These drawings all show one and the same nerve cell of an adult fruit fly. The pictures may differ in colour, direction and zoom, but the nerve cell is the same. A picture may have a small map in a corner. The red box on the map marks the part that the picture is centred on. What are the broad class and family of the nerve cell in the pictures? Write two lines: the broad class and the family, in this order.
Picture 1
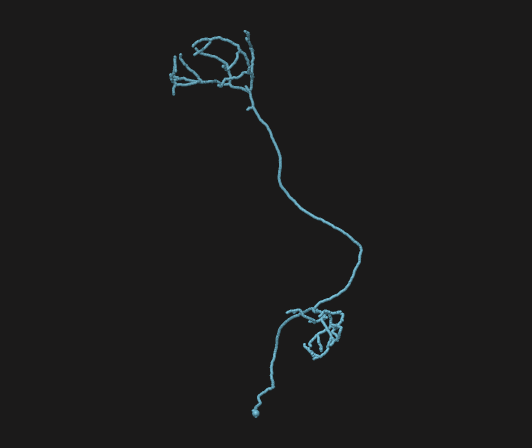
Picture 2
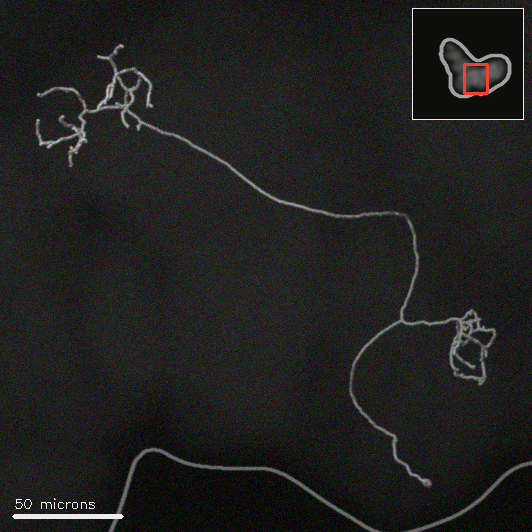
central-brain intrinsic neuron
hemilineage ALv1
